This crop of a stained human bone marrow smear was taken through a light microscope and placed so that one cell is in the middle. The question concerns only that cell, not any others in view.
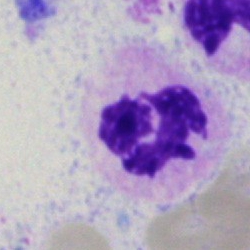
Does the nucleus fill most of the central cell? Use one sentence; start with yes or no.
No, this cell has broad cytoplasm around its nucleus.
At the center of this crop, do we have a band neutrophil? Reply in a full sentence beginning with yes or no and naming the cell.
No, sorry, the middle cell is a segmented neutrophil rather than a band neutrophil.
